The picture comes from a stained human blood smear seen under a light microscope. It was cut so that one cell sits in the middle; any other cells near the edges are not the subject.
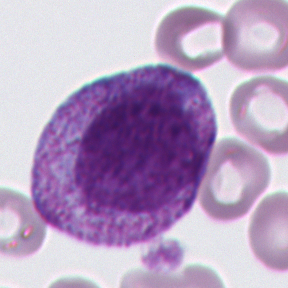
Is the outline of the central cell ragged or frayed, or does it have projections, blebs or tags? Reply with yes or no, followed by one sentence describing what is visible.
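No. The cell has a smooth, round-to-oval outline.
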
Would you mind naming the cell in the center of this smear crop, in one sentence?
Positioned in the middle of the crop is an atypical promyelocyte.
